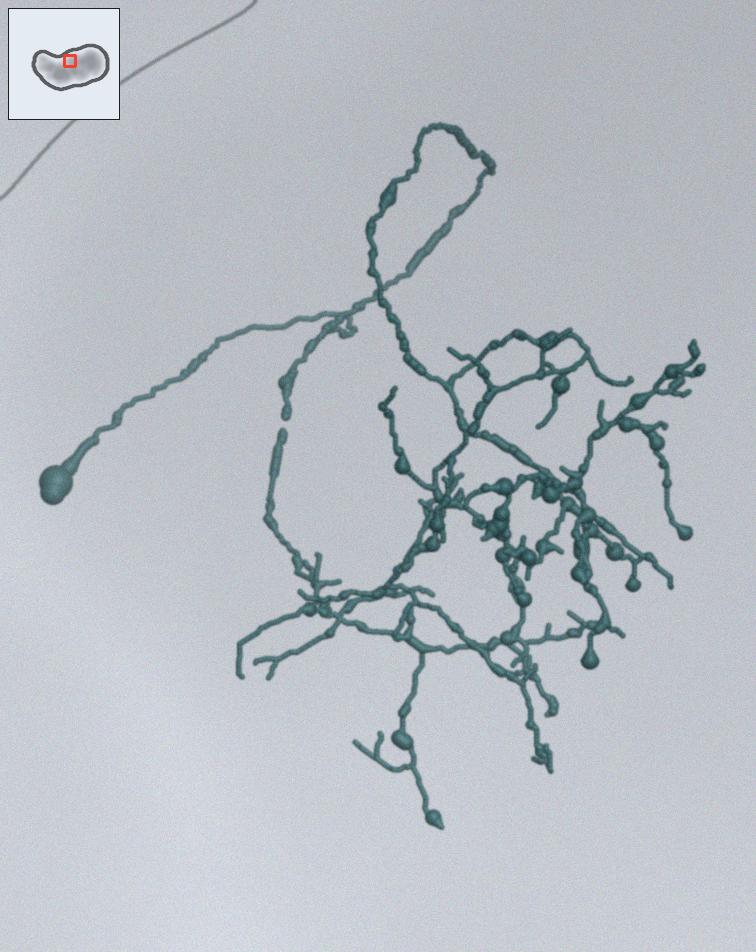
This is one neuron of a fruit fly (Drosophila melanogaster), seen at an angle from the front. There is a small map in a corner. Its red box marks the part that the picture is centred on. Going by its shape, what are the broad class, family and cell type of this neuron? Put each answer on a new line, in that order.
central-brain intrinsic neuron
hemilineage SLPp&v1_posterior
CB1899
